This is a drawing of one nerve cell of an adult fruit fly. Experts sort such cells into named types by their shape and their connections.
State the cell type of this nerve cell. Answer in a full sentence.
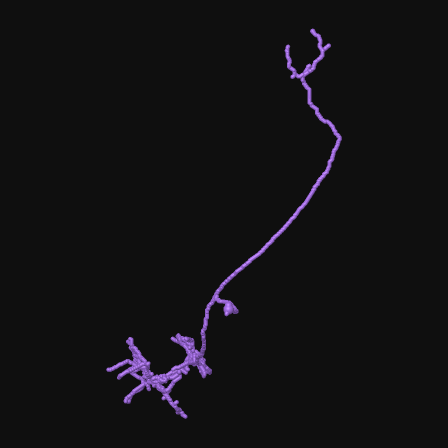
The cell type is MeVP11.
